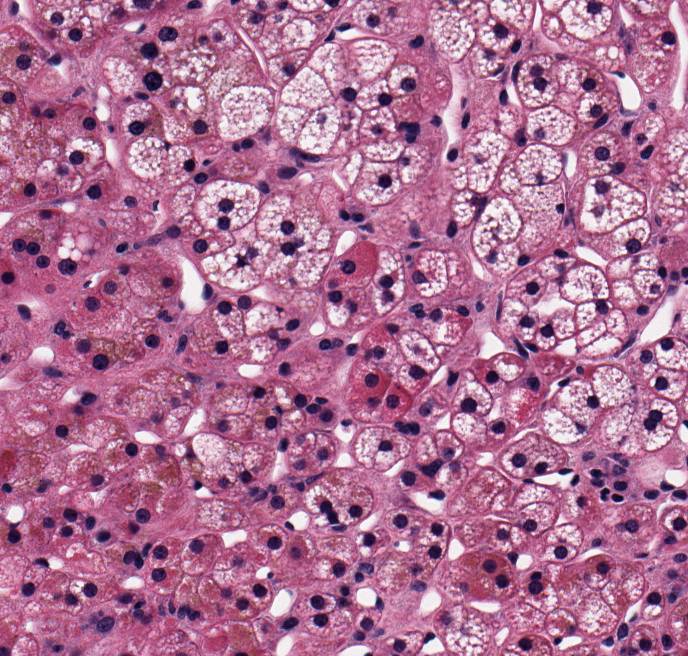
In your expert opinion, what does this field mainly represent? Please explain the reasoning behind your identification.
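The field mainly shows the zona fasciculata of the adrenal gland. Pale cells with finely foamy cytoplasm, made of many small clear vacuoles, dominate the upper and right parts.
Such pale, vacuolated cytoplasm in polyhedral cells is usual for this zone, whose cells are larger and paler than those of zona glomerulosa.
The cells are polygonal, in small nests and short cords outlined by thin partitions. Toward the lower left, denser pink cells cluster, many holding granular golden-brown pigment.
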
